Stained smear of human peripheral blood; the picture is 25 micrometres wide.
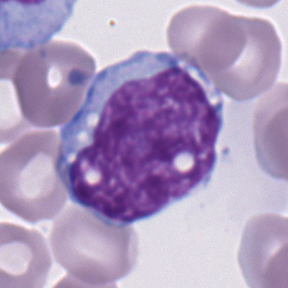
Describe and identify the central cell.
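Filling most of the cell, the nucleus is offset toward the lower right; its purple chromatin has a fine, mottled texture rather than coarse dark blocks. No granules are visible in the cytoplasm, where small clear vacuoles sit along the left side. This is a myeloblast.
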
